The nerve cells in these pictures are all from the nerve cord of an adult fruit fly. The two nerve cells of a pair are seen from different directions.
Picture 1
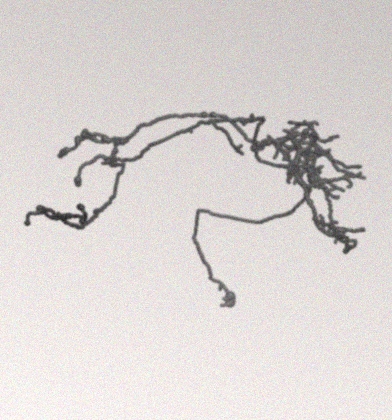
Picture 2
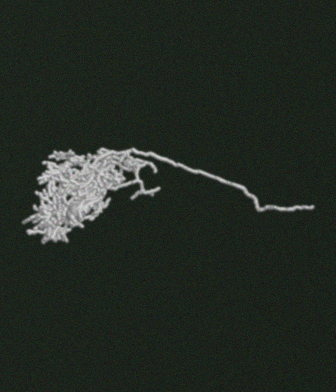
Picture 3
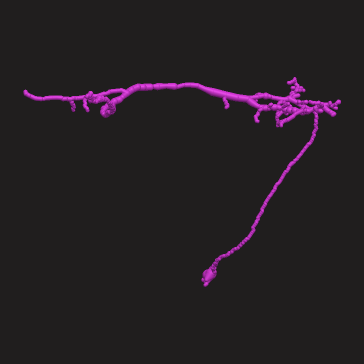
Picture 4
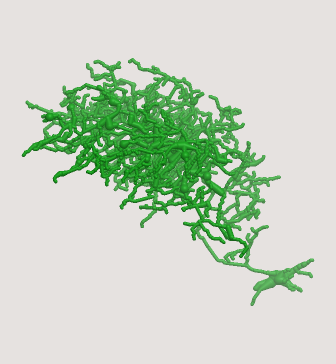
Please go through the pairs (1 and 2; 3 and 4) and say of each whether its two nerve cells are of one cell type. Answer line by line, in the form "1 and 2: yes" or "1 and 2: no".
1 and 2: no
3 and 4: no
